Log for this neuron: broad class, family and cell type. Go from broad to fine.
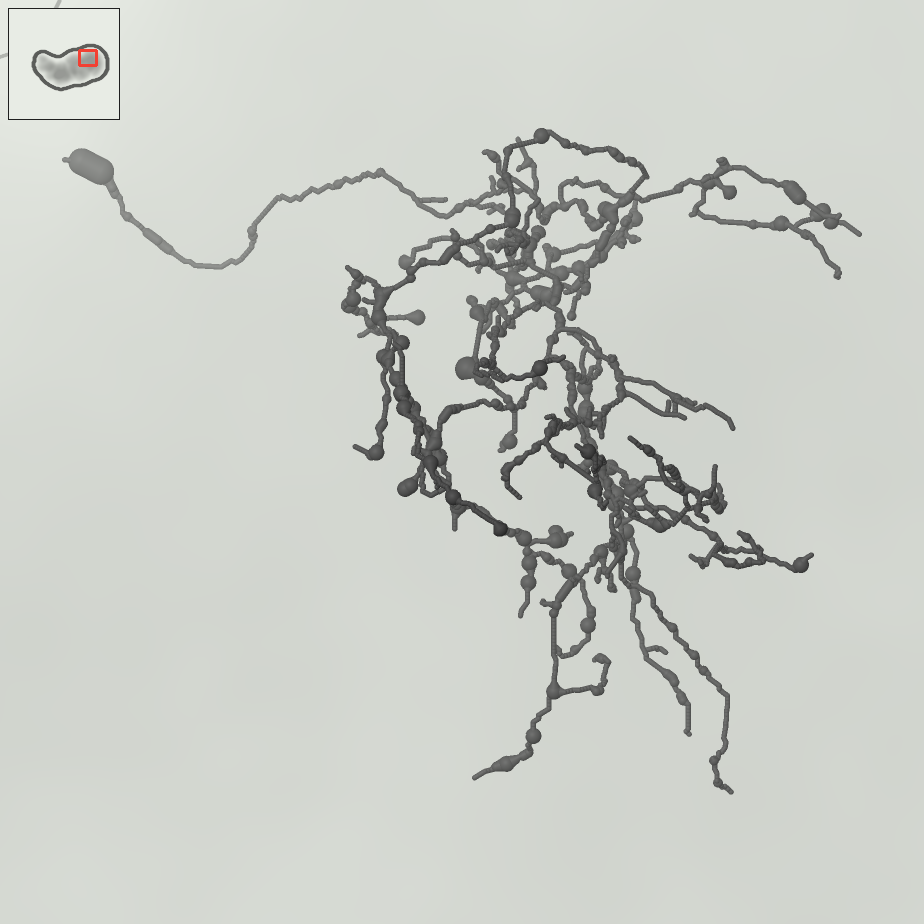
central-brain intrinsic neuron; hemilineage DM6_dorso_lateral; SMP377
